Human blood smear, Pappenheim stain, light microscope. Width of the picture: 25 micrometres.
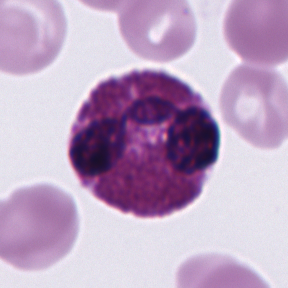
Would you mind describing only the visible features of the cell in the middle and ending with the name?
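Outline round. Two large dark nuclear lobes, on the left and right sides. Smaller ring-shaped piece of nucleus between them, near the top. No nucleoli seen. Eosinophil.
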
